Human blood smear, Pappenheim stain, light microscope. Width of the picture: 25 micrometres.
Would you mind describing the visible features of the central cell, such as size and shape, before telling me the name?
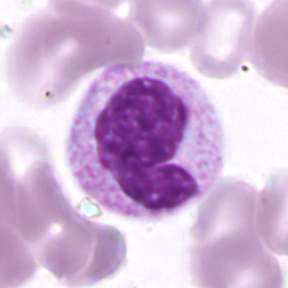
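Starting at the edge, I see a round, smooth outline, about 14 micrometres across. Inside, the nucleus measures about 12 by 9 micrometres and fills about 50% of the cell's area, with no nucleoli visible. The cytoplasm is pale pink, evenly filled with fine lilac-pink granules. This is a band neutrophil.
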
